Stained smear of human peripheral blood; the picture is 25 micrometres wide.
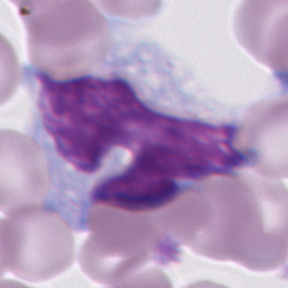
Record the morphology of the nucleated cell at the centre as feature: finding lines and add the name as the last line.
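Cleft: notice the deep one opening downward near the middle of the nucleus
Right end: follow it as it tapers to a pointed tip
Chromatin: fine and streaky, not coarsely clumped
Cytoplasm: look above the nucleus, where most of it lies
Name: monocyte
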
